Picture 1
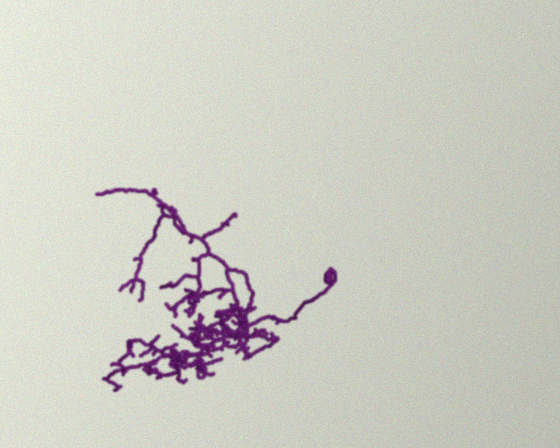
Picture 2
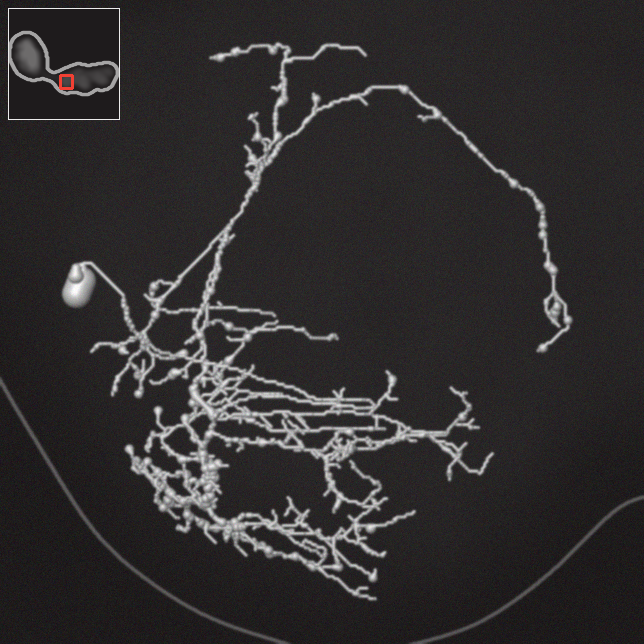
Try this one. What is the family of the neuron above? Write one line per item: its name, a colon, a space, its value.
family: hemilineage 09B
